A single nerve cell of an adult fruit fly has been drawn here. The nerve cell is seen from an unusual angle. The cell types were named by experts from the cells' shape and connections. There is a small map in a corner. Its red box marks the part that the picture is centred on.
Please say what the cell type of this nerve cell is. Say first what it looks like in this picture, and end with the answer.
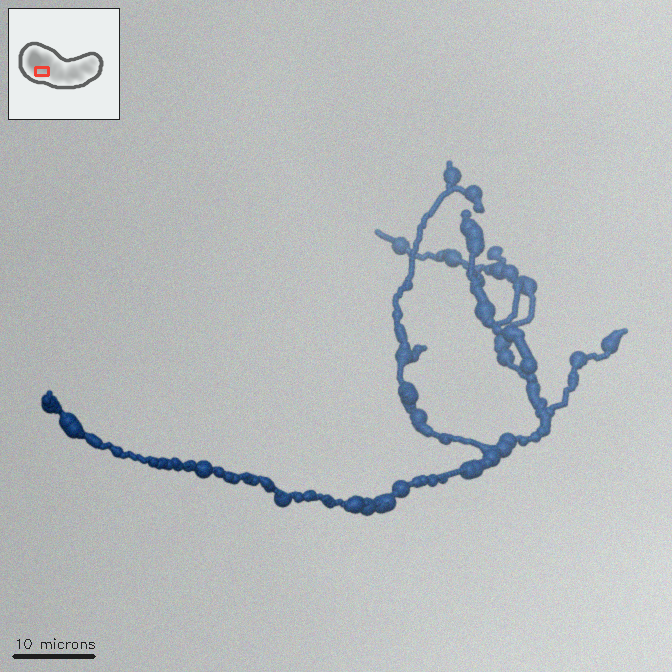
The drawing shows no cell body. From left to right in the picture it spans about 75 microns. It has a dozen or fewer branch ends. Its broad class is sensory neuron entering the brain. Its cell type is JO-ED2_b.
